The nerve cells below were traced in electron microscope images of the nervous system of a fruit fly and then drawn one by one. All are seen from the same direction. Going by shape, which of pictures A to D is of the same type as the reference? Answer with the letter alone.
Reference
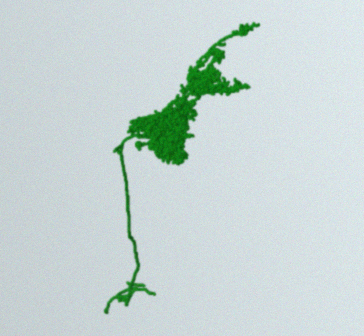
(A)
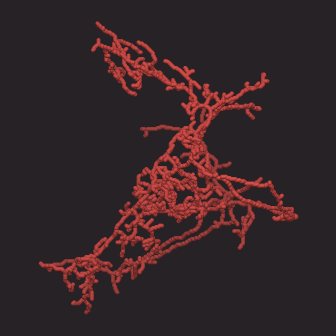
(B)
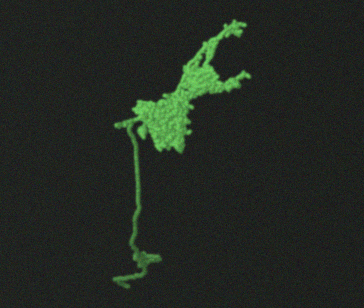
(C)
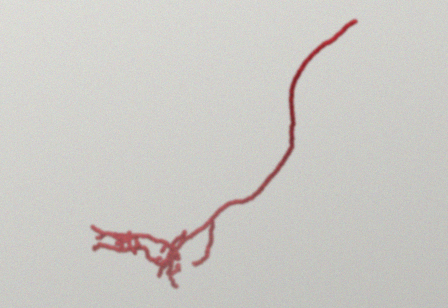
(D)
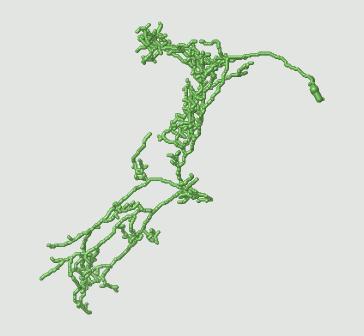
B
